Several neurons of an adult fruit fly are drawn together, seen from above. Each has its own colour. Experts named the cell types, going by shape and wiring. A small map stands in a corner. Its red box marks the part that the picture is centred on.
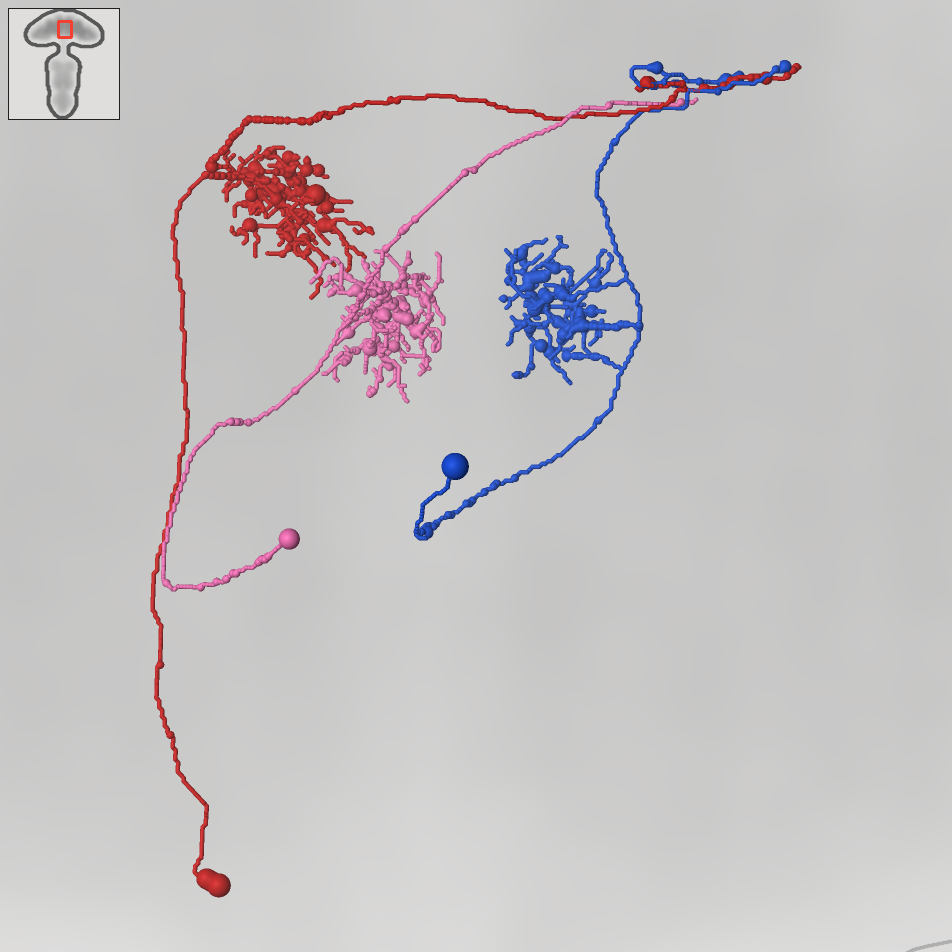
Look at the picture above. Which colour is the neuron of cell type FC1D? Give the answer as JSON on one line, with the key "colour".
{"colour": "blue"}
